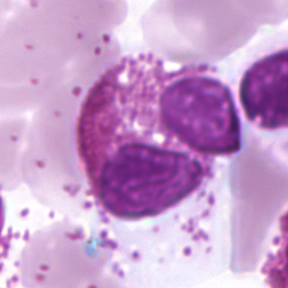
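Eosinophil in a stained smear of peripheral blood. One nuclear lobe lies in the lower part of the cell and the other in the upper right part. Coarse purple-red granules pack the cytoplasm densely, filling the left and upper parts of the cell beside the lobes. A few small clear white spots lie among the granules near the centre of the cell.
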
